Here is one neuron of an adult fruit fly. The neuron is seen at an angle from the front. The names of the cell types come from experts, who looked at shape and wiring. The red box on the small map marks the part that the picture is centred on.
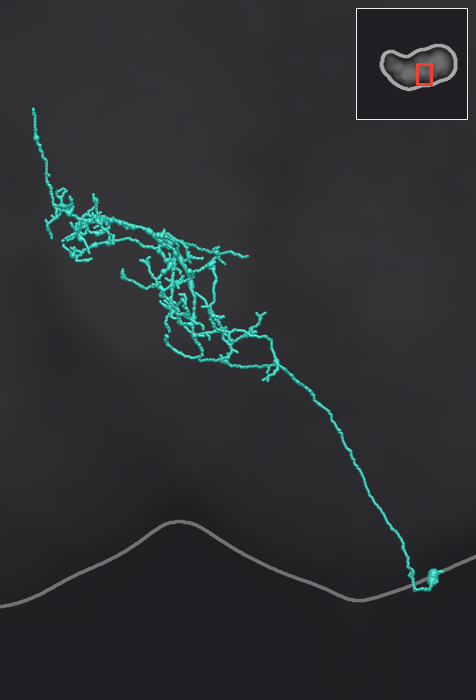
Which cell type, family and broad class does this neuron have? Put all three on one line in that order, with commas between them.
CB3739, hemilineage MX3, central-brain intrinsic neuron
